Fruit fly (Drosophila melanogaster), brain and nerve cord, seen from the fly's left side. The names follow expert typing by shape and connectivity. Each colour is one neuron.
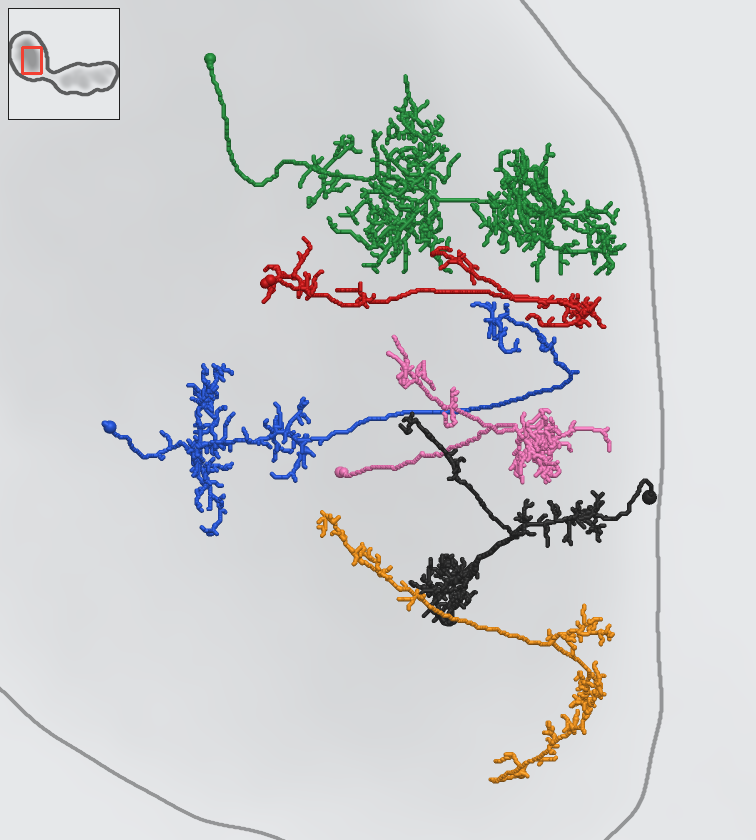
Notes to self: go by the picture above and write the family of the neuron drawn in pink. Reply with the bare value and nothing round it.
TmY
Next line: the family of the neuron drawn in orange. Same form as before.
TmY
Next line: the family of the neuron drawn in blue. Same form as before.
Tm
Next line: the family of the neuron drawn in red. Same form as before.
TmY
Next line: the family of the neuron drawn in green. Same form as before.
TmY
